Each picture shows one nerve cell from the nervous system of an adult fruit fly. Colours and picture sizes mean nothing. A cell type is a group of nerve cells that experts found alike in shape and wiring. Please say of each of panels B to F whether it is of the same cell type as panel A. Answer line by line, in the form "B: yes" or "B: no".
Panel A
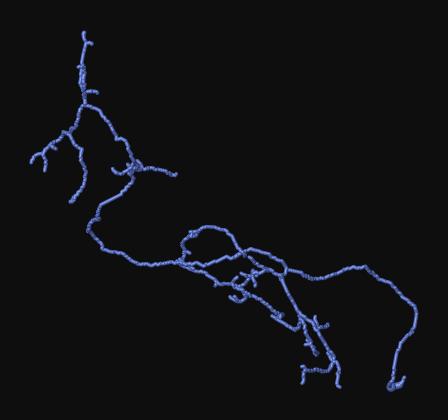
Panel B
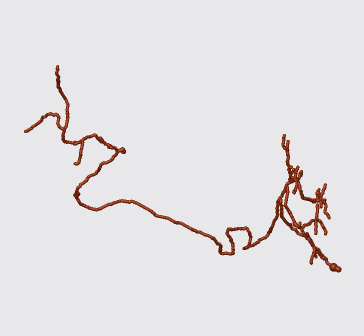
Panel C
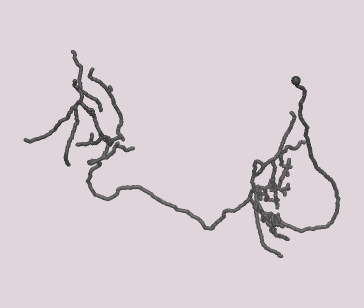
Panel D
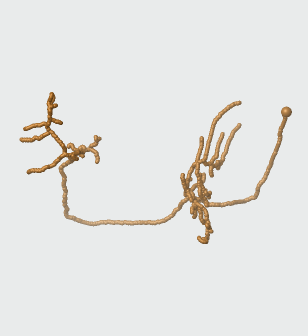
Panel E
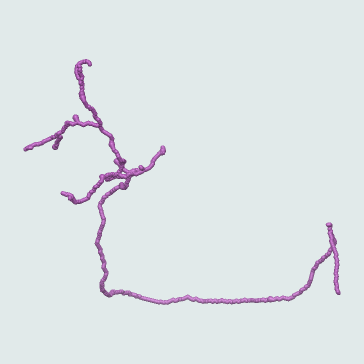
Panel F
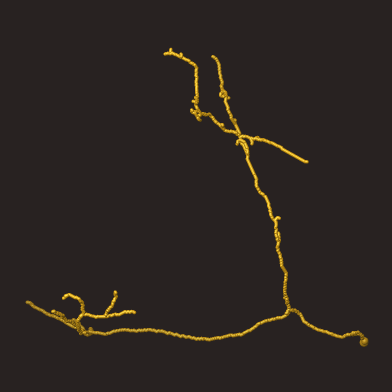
B: yes
C: yes
D: yes
E: yes
F: no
